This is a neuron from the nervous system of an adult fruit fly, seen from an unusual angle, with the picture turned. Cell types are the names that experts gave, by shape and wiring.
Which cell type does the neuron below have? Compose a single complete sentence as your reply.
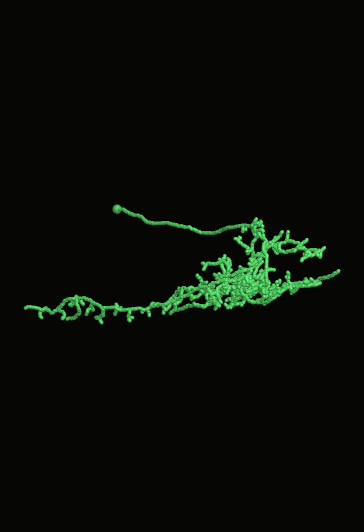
It is the cell type INXXX377 to which this neuron belongs.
